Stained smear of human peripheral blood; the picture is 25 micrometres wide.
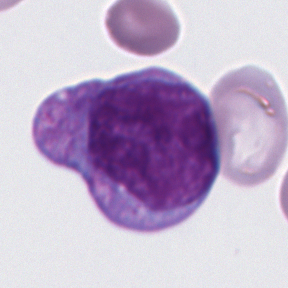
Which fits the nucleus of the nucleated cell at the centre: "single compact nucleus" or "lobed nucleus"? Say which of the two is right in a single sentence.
This cell's nucleus is a single compact mass, round, oval or kidney-shaped.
